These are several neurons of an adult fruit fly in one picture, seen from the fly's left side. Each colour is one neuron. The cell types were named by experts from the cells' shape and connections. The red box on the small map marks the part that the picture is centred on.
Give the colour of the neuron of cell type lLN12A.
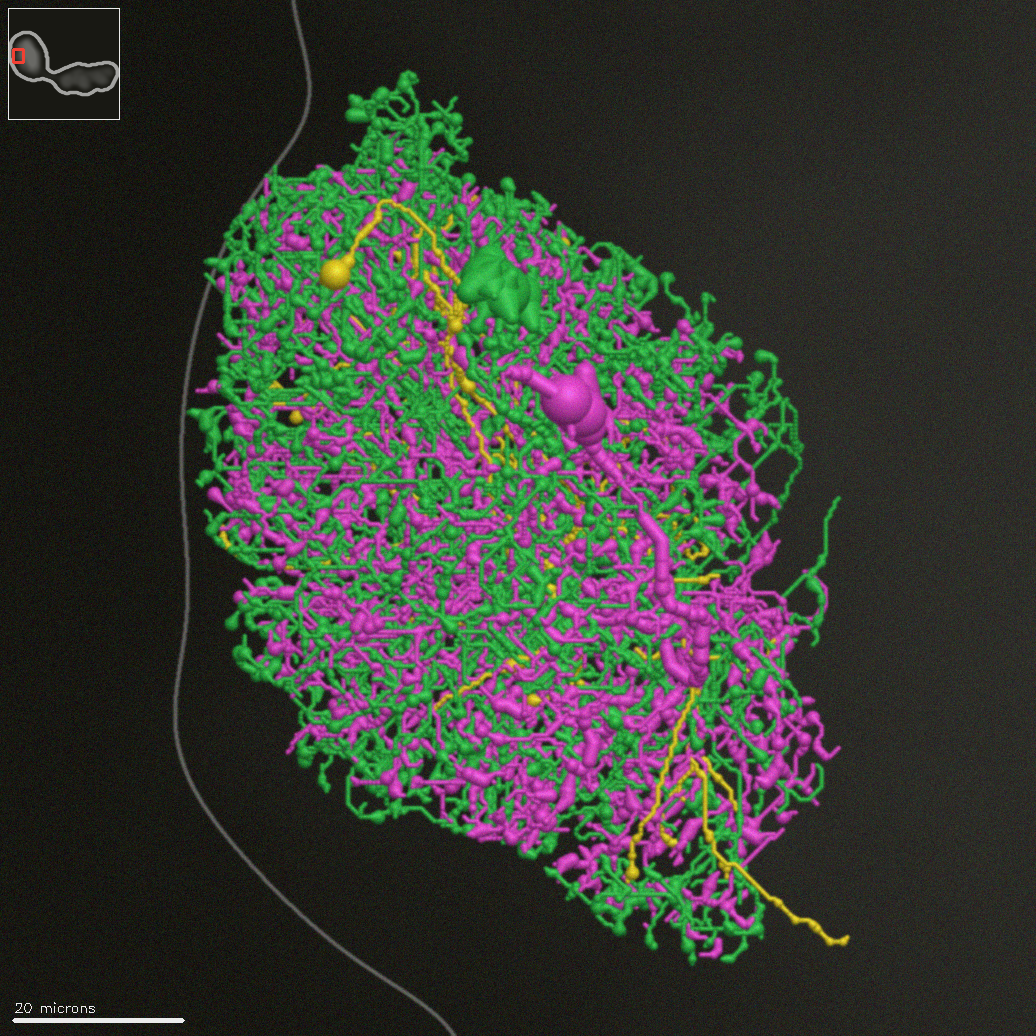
yellow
